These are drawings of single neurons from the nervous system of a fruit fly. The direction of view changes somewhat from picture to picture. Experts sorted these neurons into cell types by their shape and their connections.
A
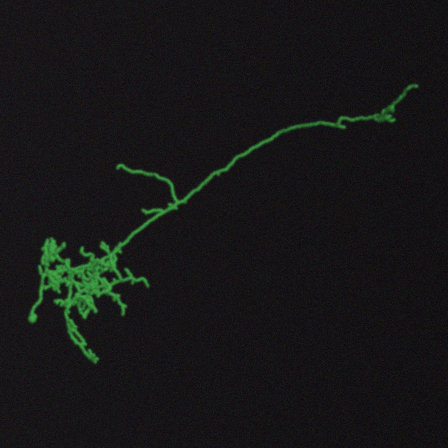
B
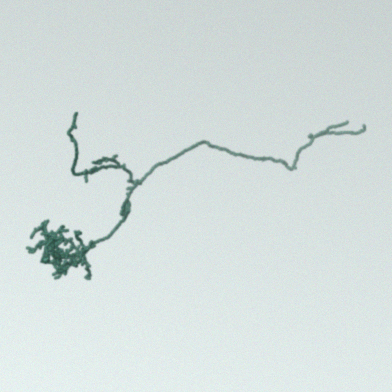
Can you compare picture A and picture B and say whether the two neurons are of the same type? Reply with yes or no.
yes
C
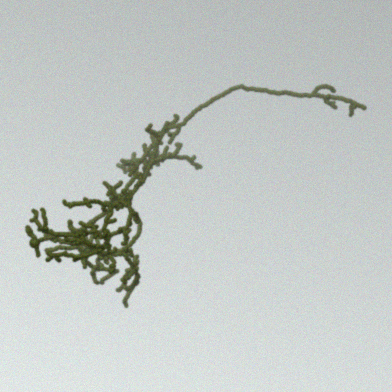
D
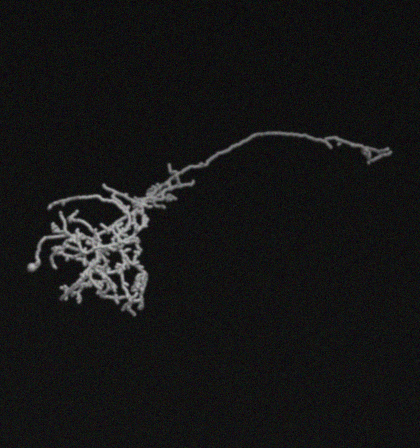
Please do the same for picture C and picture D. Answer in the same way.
no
